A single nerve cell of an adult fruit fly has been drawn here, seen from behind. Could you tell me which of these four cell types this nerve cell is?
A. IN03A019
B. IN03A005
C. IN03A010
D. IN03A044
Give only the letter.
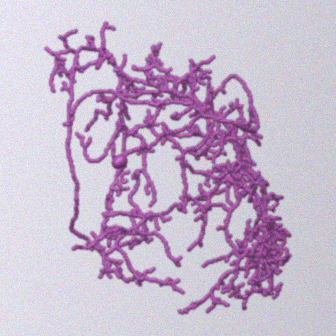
A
